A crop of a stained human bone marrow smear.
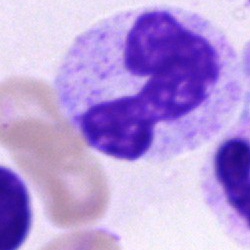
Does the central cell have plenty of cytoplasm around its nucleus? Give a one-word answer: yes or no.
Yes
